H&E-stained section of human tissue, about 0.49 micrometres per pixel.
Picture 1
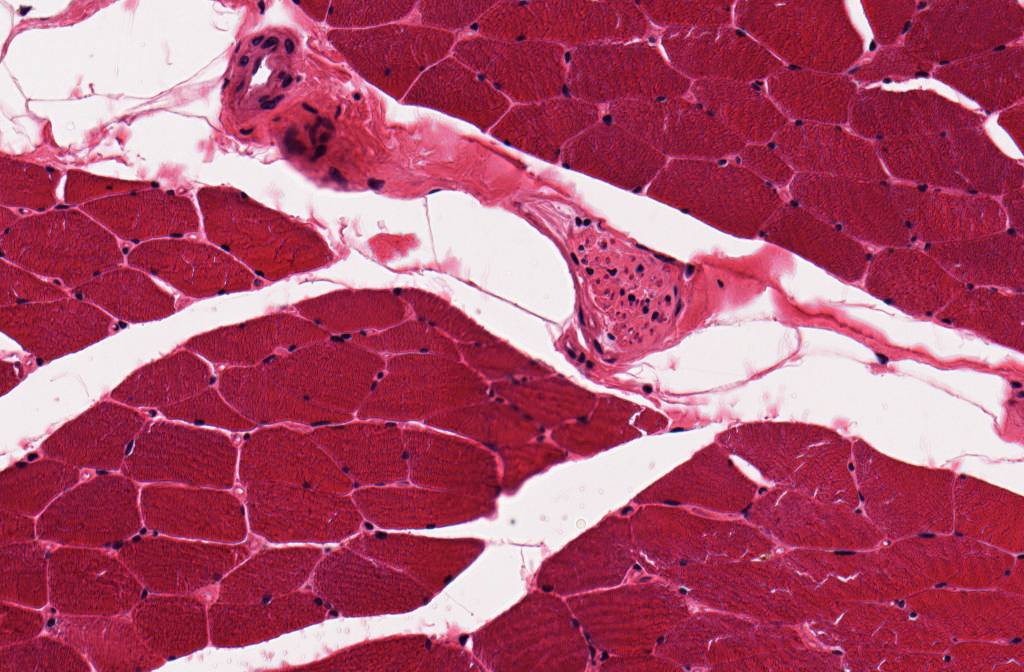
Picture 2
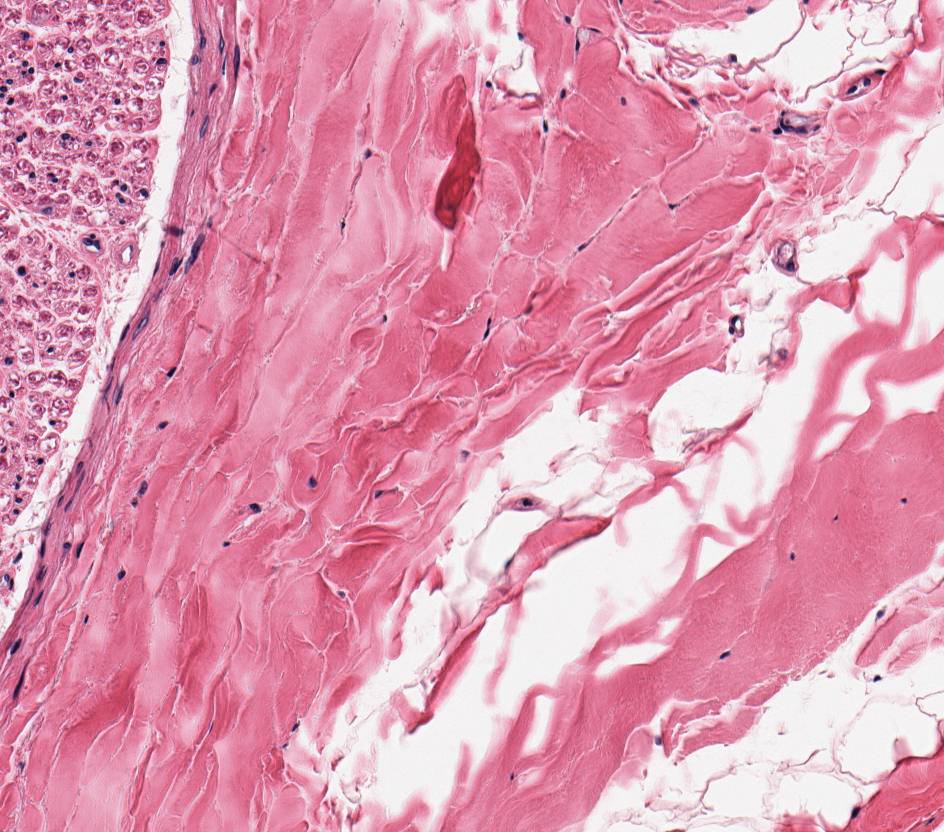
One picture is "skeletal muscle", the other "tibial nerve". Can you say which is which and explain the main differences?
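Skeletal muscle is picture 1, tibial nerve picture 2. In the first, polygonal fibres with evenly stained deep red cytoplasm have small dark nuclei at their edges, with only thin pale pink connective tissue between them. A small nerve fascicle with many small nuclei sits in a septum near the centre. In the second, a strip along the left edge holds many small rounded profiles with pink centres and pale rims, beside a narrow band of flattened cells with elongated dark nuclei. The rest is dense pink fibrous tissue with sparse, small, dark spindle-shaped nuclei.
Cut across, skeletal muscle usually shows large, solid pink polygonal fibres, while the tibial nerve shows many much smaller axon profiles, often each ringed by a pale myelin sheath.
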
